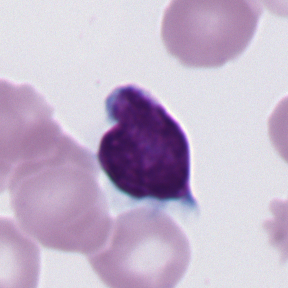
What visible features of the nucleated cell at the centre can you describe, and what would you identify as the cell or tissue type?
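Start with the cell at the centre: a notch at the upper left of its nucleus gives it a somewhat heart-shaped outline. The chromatin is dense and dark purple, coarsely clumped. Beside the nucleus lies only a very scant, thin pale blue rim of cytoplasm, and a small pointed bluish tag projects from the lower right of the cell. We call it a typical lymphocyte.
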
